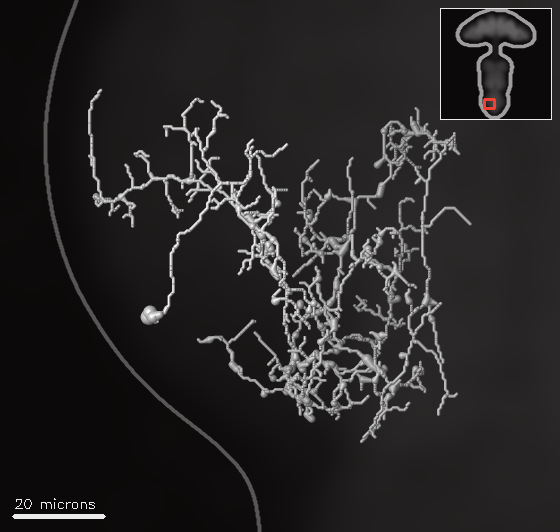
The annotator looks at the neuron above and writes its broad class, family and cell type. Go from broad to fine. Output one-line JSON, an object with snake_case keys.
{"broad_class": "nerve-cord intrinsic neuron", "family": "hemilineage 19A", "cell_type": "IN19A074"}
